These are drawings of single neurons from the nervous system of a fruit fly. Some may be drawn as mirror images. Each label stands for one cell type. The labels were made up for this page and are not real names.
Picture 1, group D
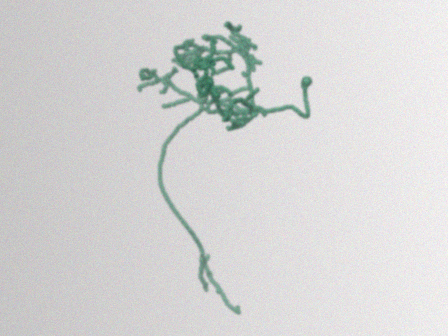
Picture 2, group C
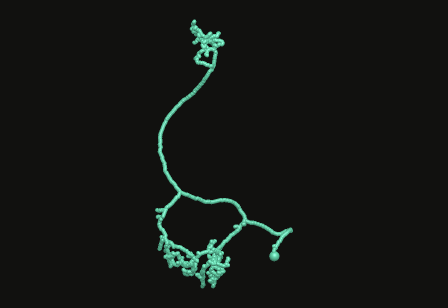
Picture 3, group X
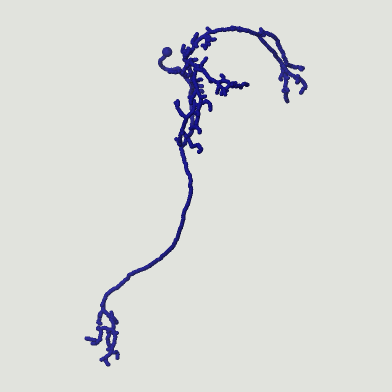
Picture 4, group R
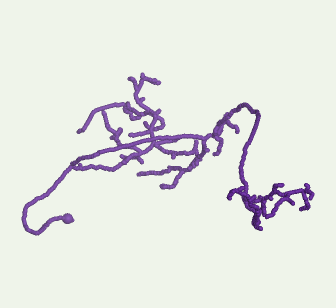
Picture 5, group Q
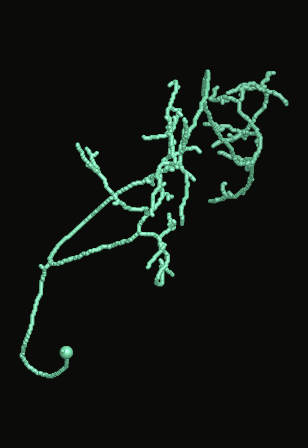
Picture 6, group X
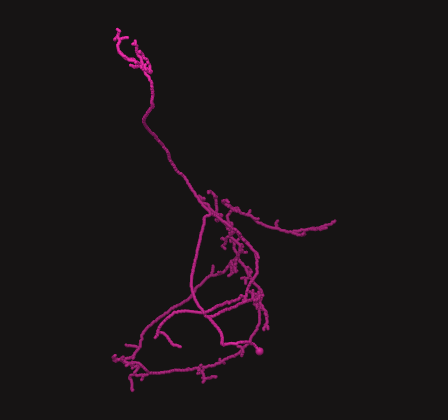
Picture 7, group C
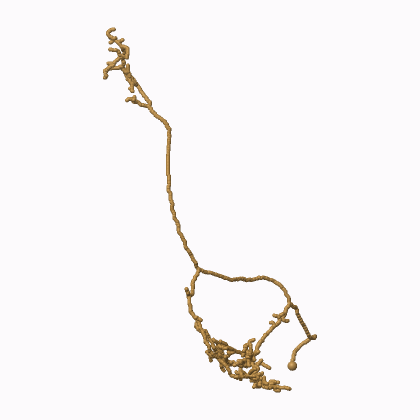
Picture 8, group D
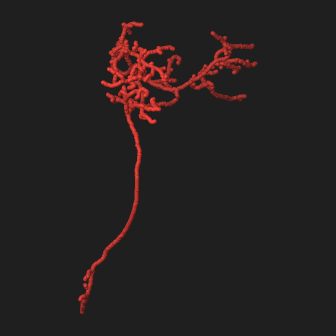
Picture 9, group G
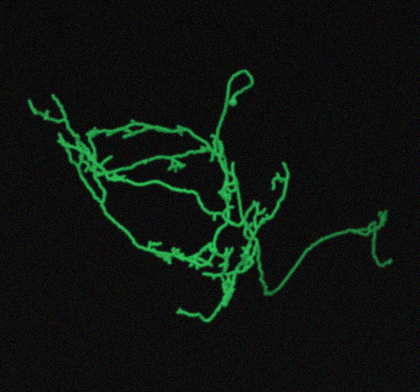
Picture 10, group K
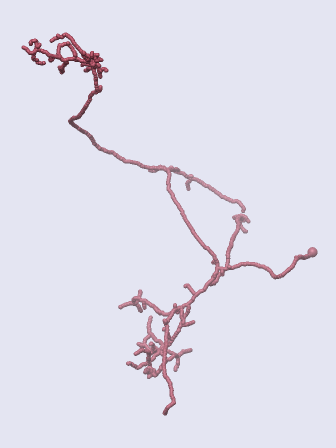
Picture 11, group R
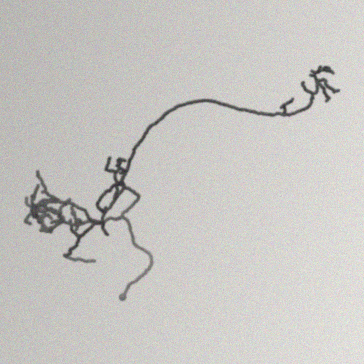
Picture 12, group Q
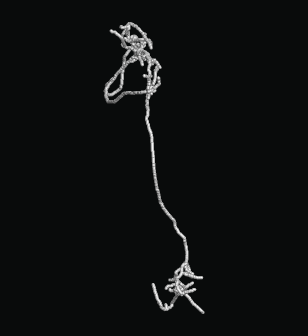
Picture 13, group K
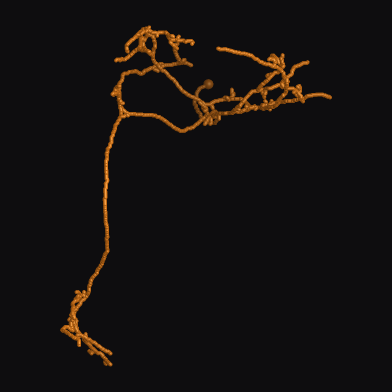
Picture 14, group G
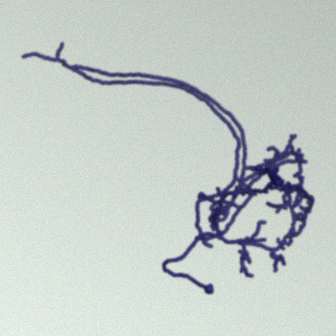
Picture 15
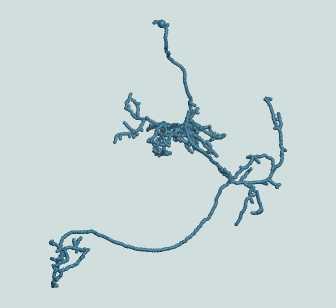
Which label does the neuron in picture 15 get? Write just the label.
group K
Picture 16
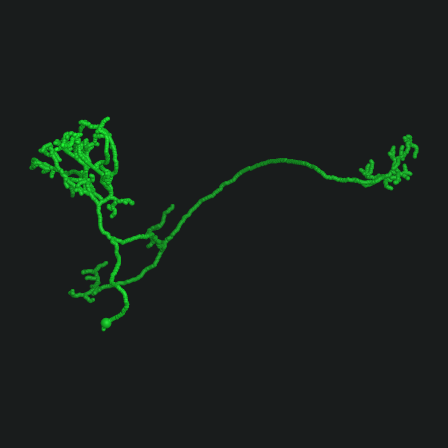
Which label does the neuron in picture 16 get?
group K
